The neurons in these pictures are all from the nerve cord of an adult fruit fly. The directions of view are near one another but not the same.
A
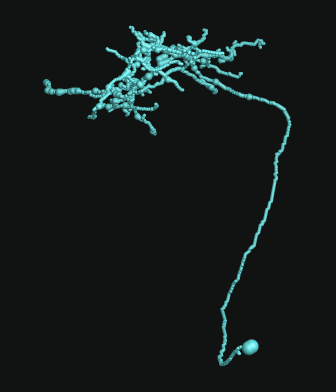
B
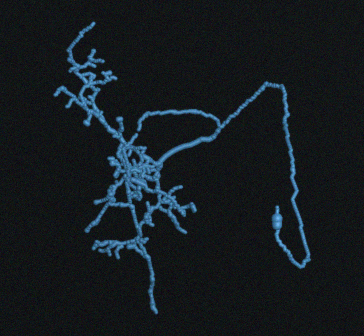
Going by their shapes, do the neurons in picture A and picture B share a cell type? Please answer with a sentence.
They are of the same cell type.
